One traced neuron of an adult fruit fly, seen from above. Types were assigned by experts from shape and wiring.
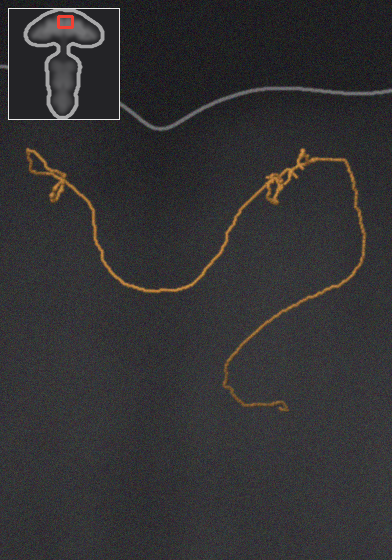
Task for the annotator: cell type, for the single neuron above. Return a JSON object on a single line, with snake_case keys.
{"cell_type": "ORN_VM7v"}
